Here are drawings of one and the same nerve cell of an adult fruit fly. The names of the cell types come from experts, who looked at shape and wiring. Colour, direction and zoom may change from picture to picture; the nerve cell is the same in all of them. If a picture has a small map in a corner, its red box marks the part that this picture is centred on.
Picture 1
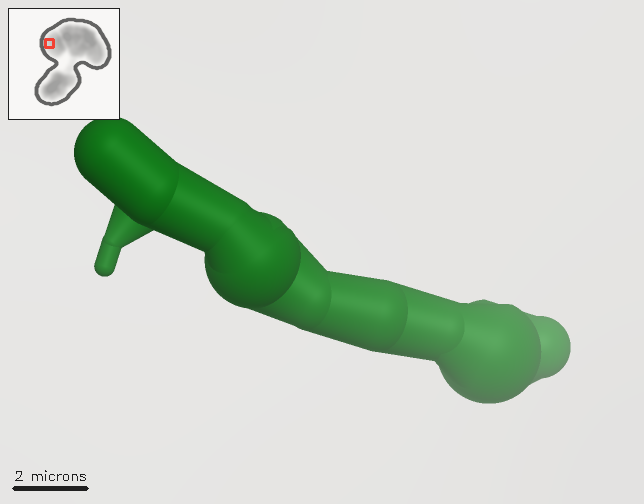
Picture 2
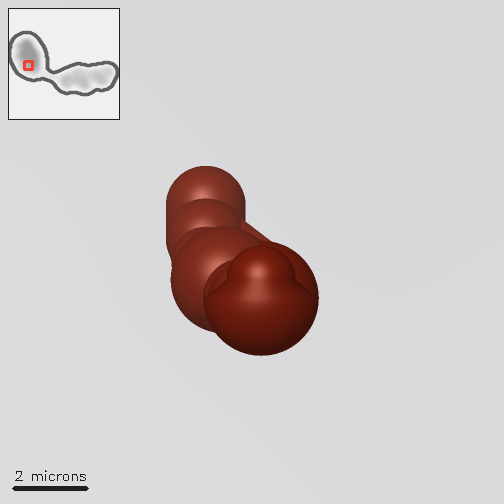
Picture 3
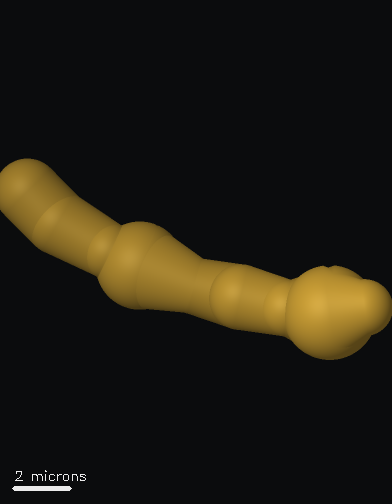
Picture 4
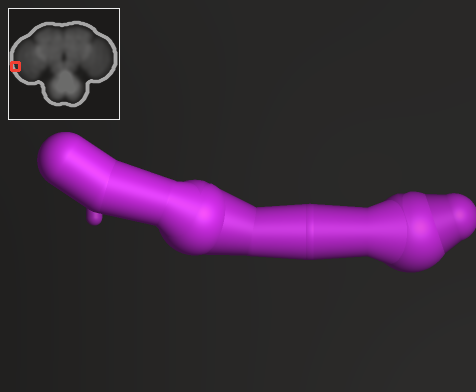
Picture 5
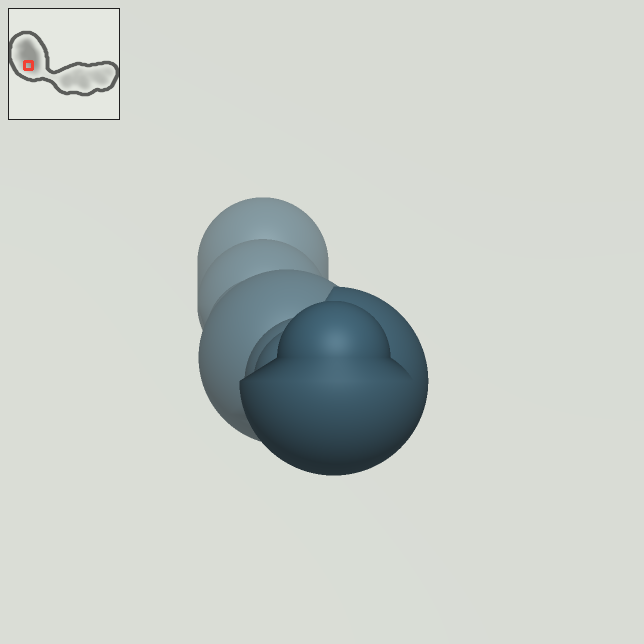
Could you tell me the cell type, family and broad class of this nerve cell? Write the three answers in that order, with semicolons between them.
R1-R6; class visual; photoreceptor or other optic-lobe sensory neuron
